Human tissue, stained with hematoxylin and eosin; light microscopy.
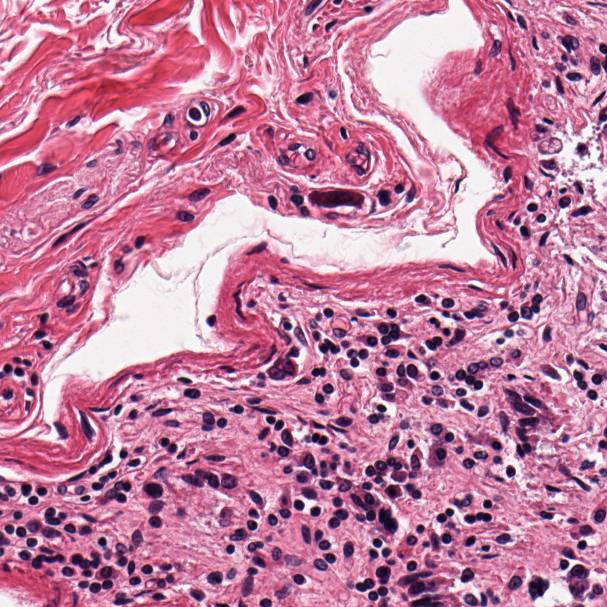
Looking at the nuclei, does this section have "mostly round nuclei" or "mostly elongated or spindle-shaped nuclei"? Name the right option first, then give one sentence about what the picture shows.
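Mostly round nuclei. Small cells with round, dark nuclei and scant cytoplasm, in keeping with lymphocytes, are numerous in the lower half of the field.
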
